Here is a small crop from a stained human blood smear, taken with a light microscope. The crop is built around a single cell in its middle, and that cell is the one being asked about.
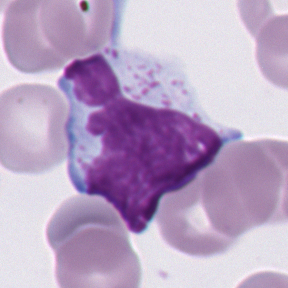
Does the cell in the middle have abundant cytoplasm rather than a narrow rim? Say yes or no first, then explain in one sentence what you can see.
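No. The nucleus fills most of the cell area.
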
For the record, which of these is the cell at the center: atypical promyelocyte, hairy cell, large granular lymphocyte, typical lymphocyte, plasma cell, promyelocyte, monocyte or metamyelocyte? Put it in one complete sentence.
Standing at the centre of this crop is a large granular lymphocyte.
